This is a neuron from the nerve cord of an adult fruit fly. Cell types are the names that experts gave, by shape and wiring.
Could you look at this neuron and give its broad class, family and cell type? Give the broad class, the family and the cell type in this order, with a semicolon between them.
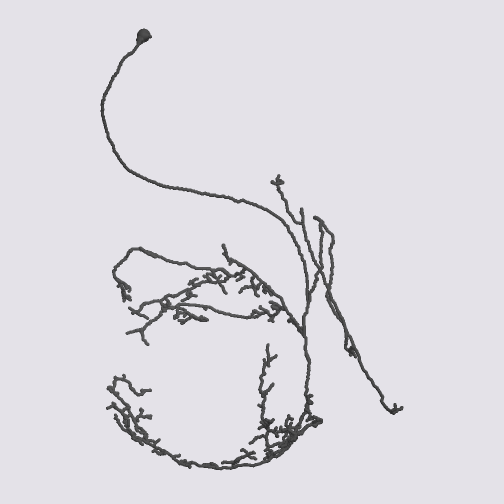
nerve-cord intrinsic neuron; hemilineage 23B; IN23B049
